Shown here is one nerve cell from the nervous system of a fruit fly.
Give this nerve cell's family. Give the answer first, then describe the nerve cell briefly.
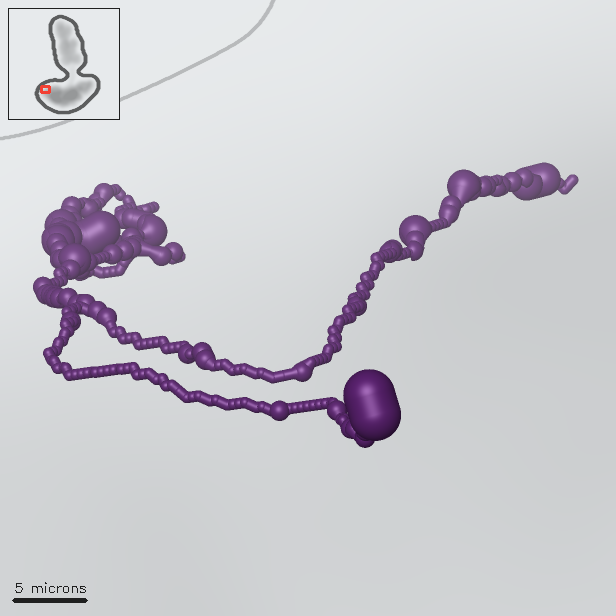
Its family is T. Its broad class is optic-lobe intrinsic neuron. It lies in the brain. By the scale bar it is about 35 microns wide in this view.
